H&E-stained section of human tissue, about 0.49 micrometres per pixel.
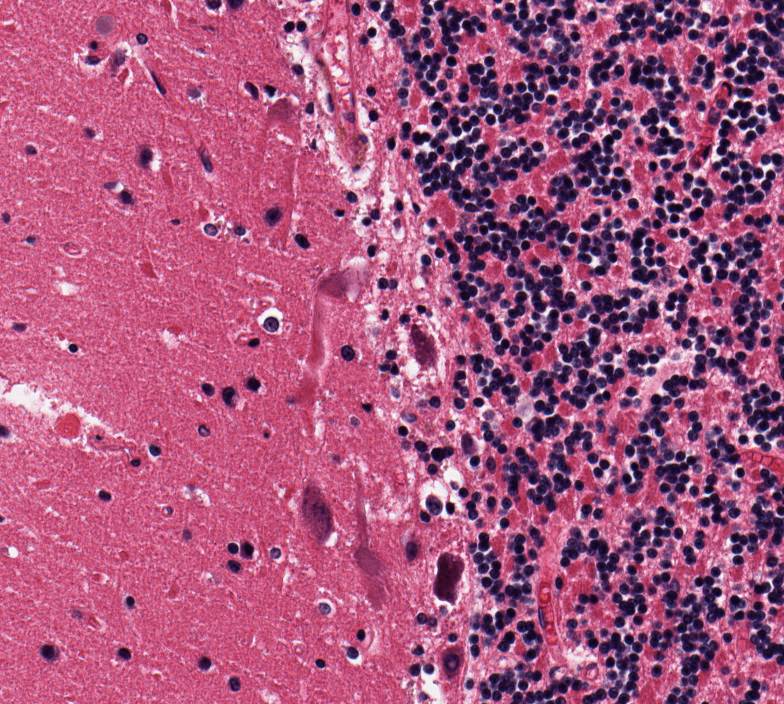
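Cerebellum: a pale pink, sparsely nucleated layer at left; at right, a dense layer crowded with granule cells with small round dark nuclei and scant cytoplasm, and small pink cell-free islands scattered among them.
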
